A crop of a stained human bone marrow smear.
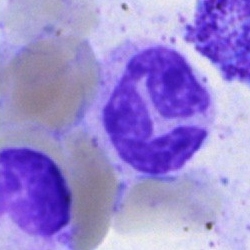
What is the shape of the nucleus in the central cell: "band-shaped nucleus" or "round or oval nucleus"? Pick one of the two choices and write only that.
Band-shaped nucleus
